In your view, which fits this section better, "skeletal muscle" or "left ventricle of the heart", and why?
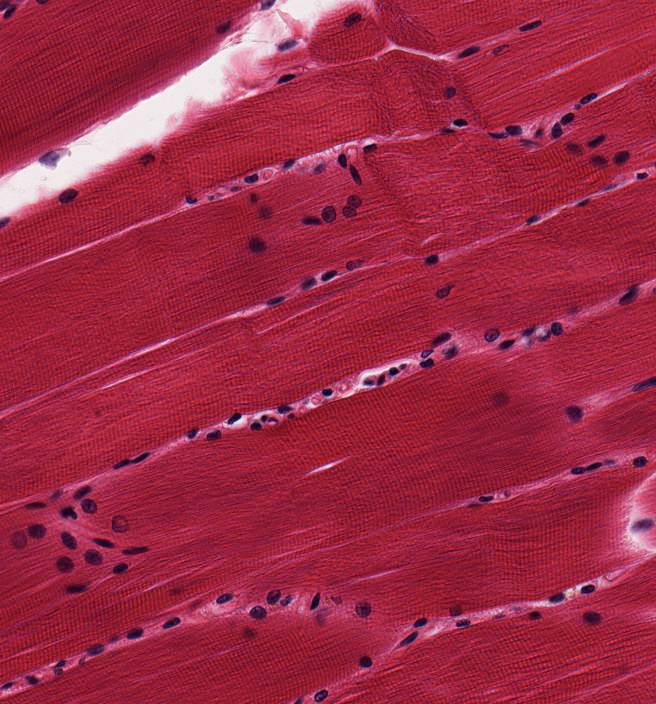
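This is skeletal muscle. Its oval nuclei sit at the fibre edges, not centrally.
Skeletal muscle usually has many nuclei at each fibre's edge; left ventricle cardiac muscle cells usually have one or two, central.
The fibres run unbranched, side by side, unjoined.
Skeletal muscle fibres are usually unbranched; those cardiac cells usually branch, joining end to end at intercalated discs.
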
